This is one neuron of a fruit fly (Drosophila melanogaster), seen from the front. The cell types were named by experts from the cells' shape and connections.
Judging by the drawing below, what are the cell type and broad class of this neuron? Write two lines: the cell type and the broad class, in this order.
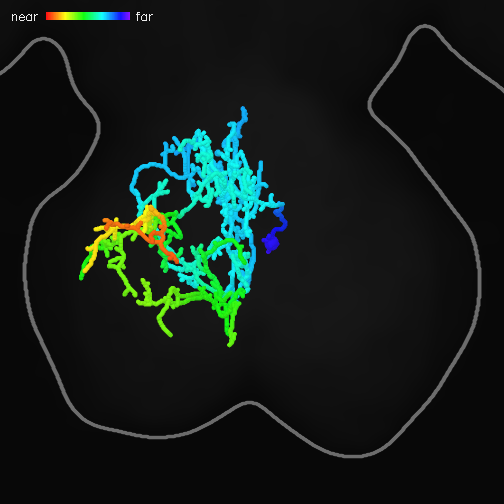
INXXX101
nerve-cord intrinsic neuron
